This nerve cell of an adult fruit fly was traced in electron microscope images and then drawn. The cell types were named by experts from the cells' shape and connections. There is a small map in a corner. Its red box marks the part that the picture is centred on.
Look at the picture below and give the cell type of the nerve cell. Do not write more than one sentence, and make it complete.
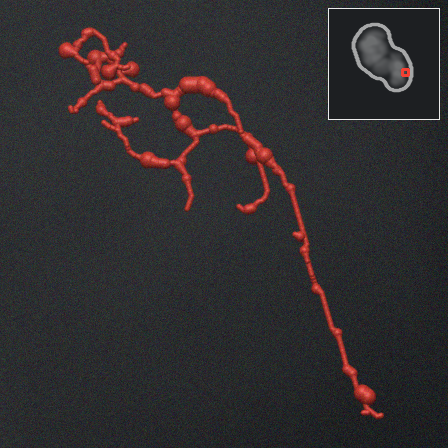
This nerve cell is a member of the SNta30 cell type.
